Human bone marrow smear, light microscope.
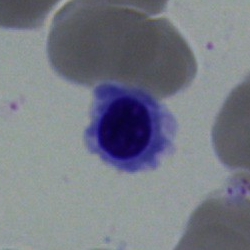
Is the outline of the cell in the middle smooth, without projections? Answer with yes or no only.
No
